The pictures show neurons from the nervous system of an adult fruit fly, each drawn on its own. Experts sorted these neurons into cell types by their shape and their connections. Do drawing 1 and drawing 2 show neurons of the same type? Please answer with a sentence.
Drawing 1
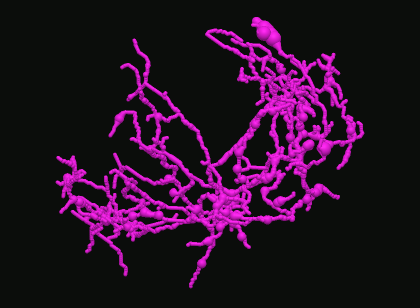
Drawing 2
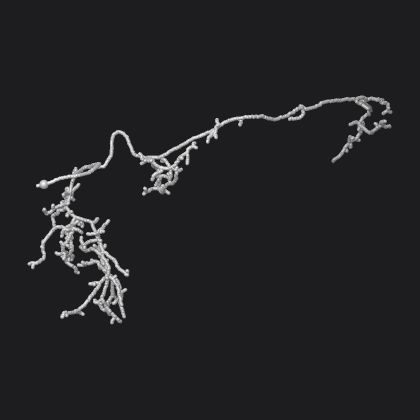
They are of different cell types.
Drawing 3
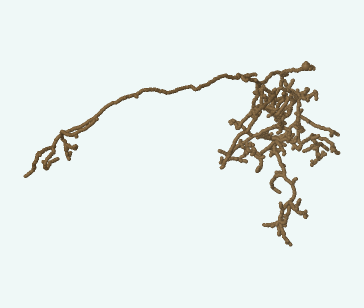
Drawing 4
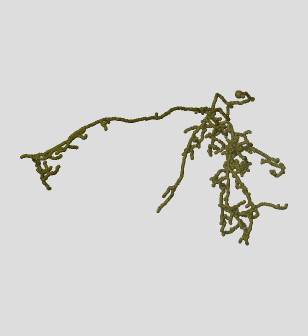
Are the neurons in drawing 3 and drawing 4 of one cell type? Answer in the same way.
They are of different cell types.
